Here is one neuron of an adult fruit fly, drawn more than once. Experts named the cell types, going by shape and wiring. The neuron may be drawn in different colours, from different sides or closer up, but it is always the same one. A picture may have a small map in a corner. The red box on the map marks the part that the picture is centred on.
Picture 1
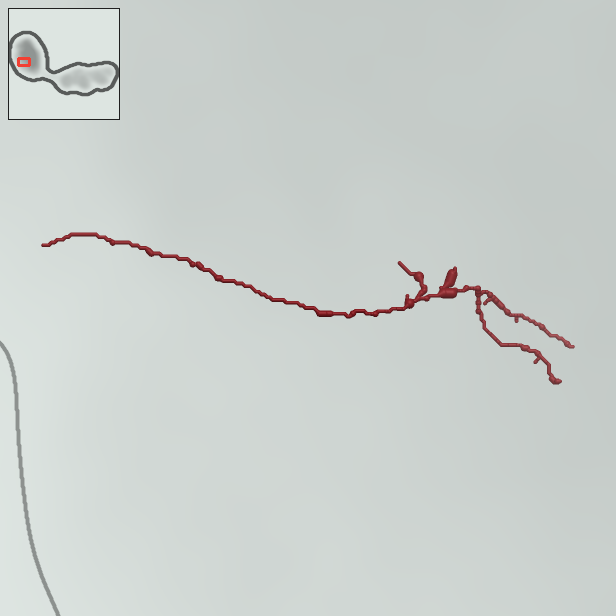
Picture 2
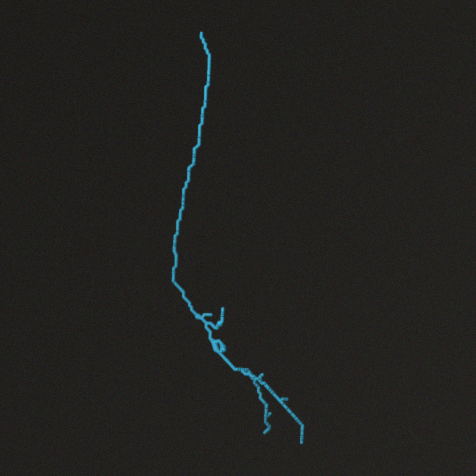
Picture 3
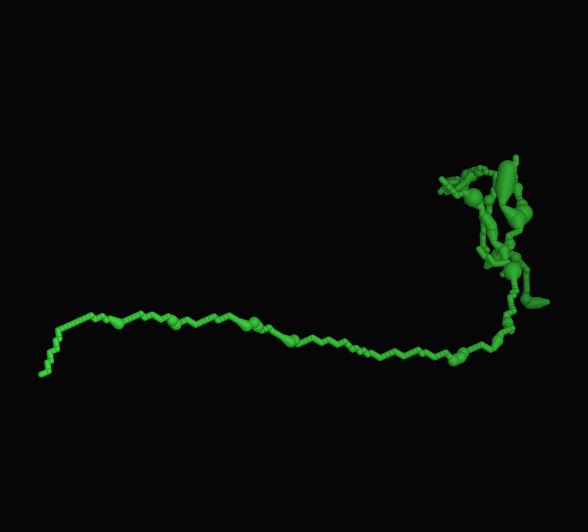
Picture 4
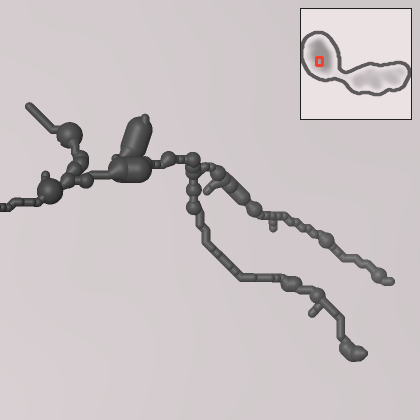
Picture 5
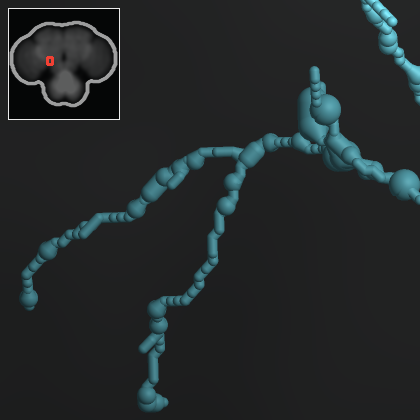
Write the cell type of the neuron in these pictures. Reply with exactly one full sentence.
The neuron is typed under the name JO-CA1.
